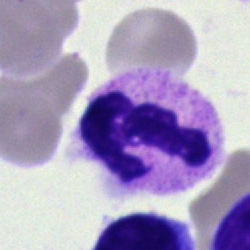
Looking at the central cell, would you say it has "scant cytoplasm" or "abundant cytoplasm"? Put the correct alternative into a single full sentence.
Around the nucleus lies a broad area of cytoplasm.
